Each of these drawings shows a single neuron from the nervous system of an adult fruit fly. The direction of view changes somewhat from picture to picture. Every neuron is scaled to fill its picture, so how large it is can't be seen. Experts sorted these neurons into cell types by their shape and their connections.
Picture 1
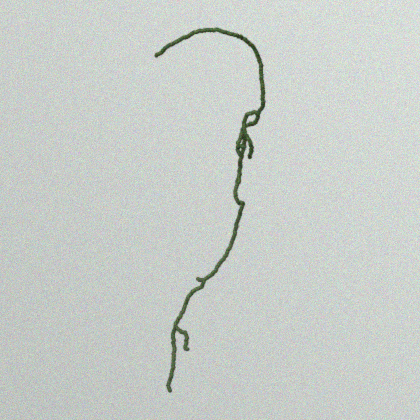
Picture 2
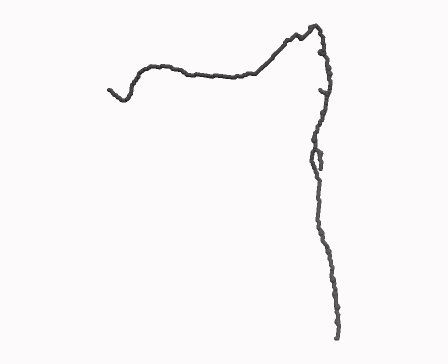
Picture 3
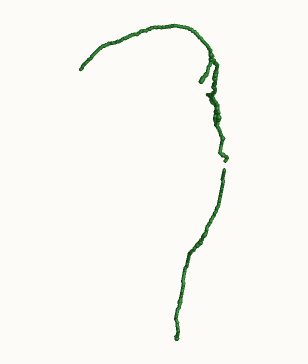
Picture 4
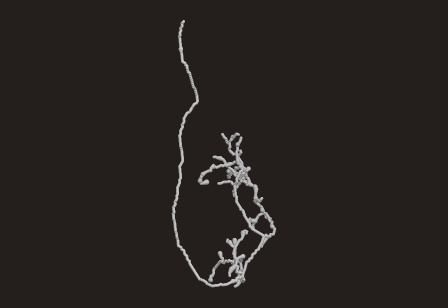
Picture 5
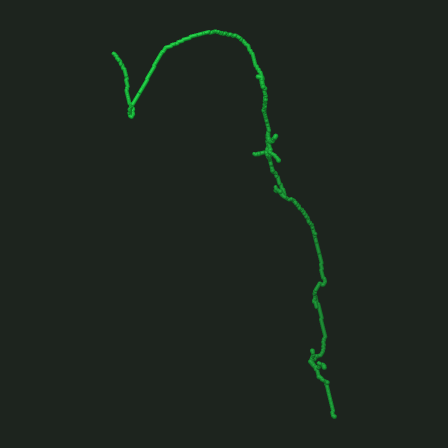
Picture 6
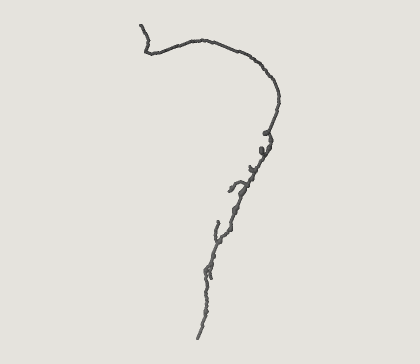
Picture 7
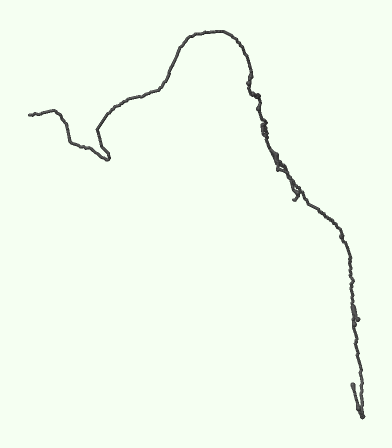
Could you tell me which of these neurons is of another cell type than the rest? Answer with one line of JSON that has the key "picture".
{"picture": 4}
